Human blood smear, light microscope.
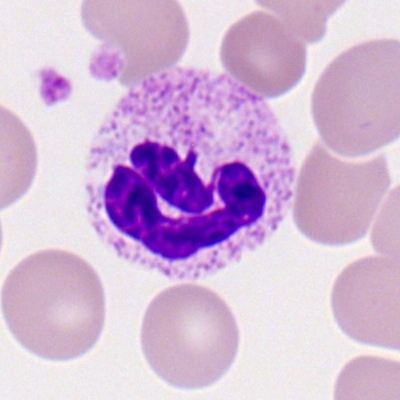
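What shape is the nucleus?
A curved, lobed mass bent into a C shape.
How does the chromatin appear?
Dense, clumped and dark purple.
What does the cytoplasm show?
It is abundant and pale pink, with fine lilac granules scattered throughout.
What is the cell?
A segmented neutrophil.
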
